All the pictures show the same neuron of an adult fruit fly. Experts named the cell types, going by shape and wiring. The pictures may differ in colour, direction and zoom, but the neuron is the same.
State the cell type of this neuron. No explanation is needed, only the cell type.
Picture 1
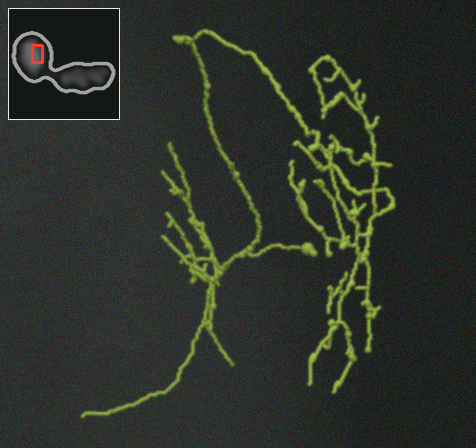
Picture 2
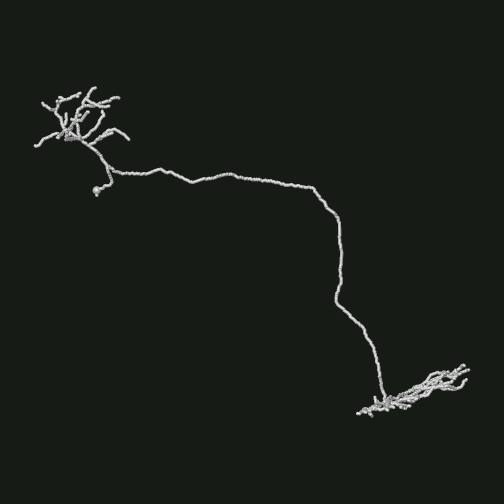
LoVC26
